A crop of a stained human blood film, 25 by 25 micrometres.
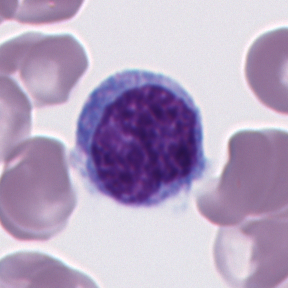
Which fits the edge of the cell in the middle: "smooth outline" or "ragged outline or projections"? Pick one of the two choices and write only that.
Ragged outline or projections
